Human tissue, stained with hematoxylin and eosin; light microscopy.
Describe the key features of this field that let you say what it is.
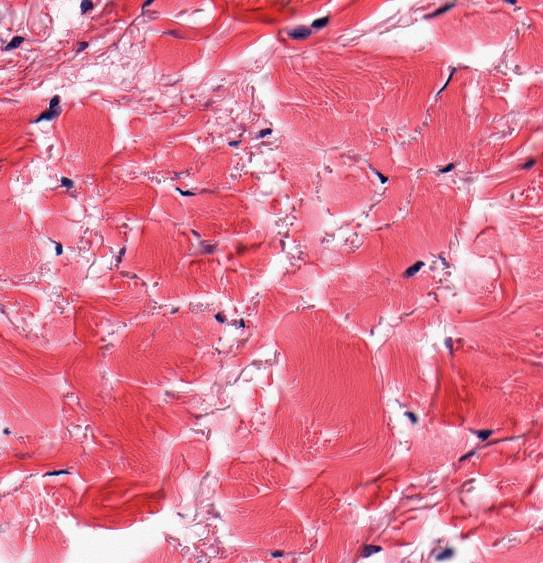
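Answer: dermis. Closely packed eosinophilic bundles cut in various planes fill the field, without epithelium, fat cells or glands. Fine streaks change direction from bundle to bundle, and sparse small, dark, elongated nuclei lie between the bundles rather than within them.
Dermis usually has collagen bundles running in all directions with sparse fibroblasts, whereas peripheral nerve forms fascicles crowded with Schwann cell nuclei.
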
